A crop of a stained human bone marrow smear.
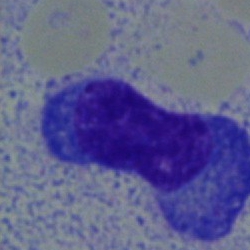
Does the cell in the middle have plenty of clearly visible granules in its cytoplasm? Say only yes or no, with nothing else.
No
